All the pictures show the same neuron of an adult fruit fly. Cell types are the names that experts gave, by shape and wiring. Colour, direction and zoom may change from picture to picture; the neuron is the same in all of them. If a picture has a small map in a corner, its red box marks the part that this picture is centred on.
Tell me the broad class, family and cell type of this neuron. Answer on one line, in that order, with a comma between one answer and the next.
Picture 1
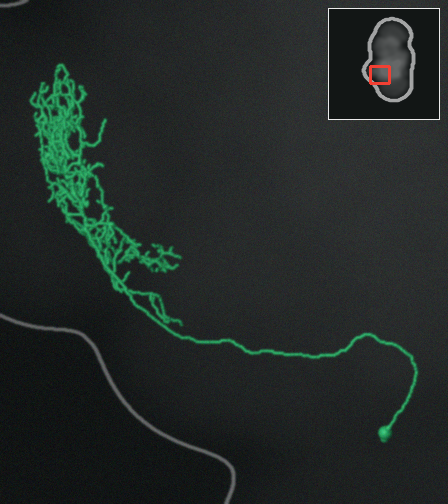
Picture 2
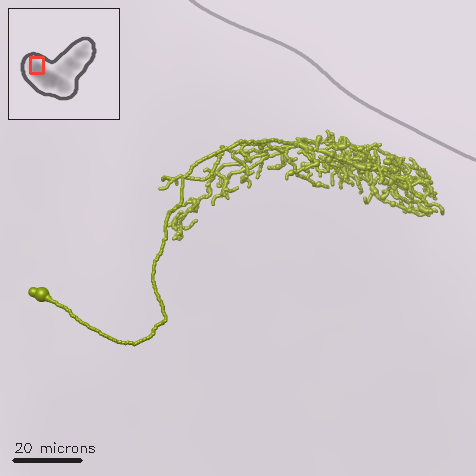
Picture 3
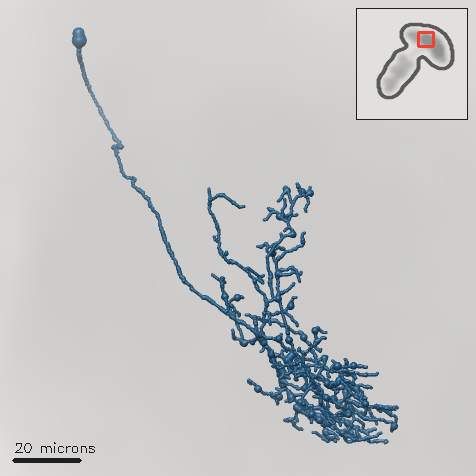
central-brain intrinsic neuron, hemilineage SLPav3, CB1838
